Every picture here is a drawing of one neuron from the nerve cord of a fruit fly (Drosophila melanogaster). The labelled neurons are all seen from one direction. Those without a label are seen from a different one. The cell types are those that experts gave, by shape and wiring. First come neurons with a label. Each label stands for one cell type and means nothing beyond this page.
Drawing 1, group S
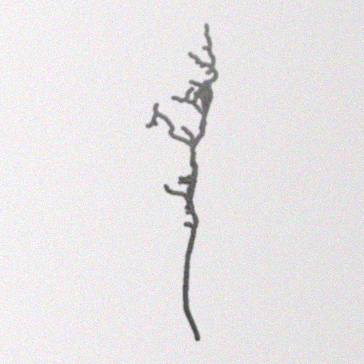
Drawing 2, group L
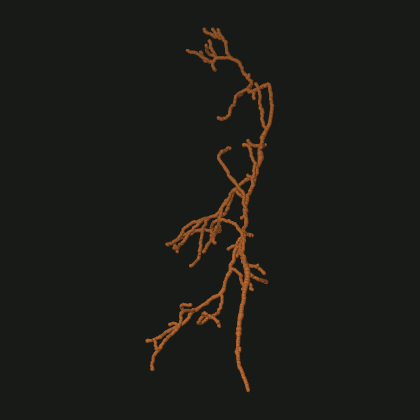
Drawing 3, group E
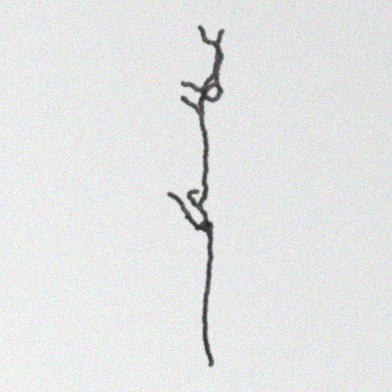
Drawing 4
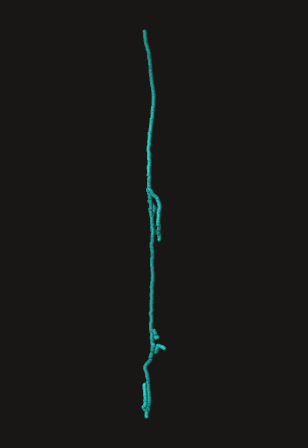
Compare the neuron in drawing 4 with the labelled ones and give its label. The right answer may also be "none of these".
group E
